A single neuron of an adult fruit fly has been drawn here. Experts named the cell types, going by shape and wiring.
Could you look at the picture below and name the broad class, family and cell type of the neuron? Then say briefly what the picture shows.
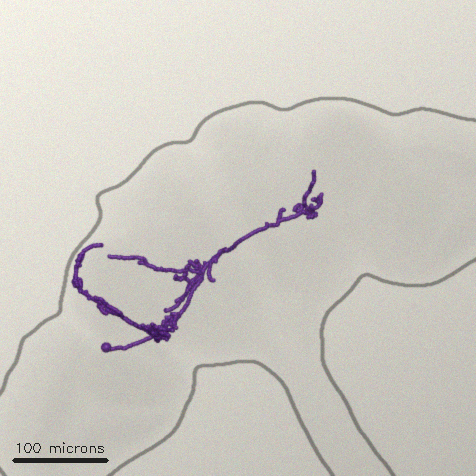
It is a central-brain intrinsic neuron. The family is hemilineage LHp2. The cell type is CB1744. It lies in the brain. Its cell body lies at the lower left of the picture. By the scale bar it is about 250 microns wide in this view.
